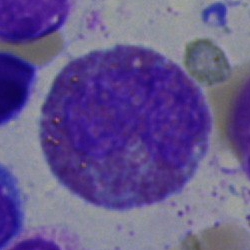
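Eosinophil in a stained human bone marrow smear, with a round, smooth outline and finely granular chromatin that is evenly dispersed, without dense clumps. Tiny refractile orange specks lie over the left side of the eosinophil. A small pale grey cell lies close to its upper right without touching it.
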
